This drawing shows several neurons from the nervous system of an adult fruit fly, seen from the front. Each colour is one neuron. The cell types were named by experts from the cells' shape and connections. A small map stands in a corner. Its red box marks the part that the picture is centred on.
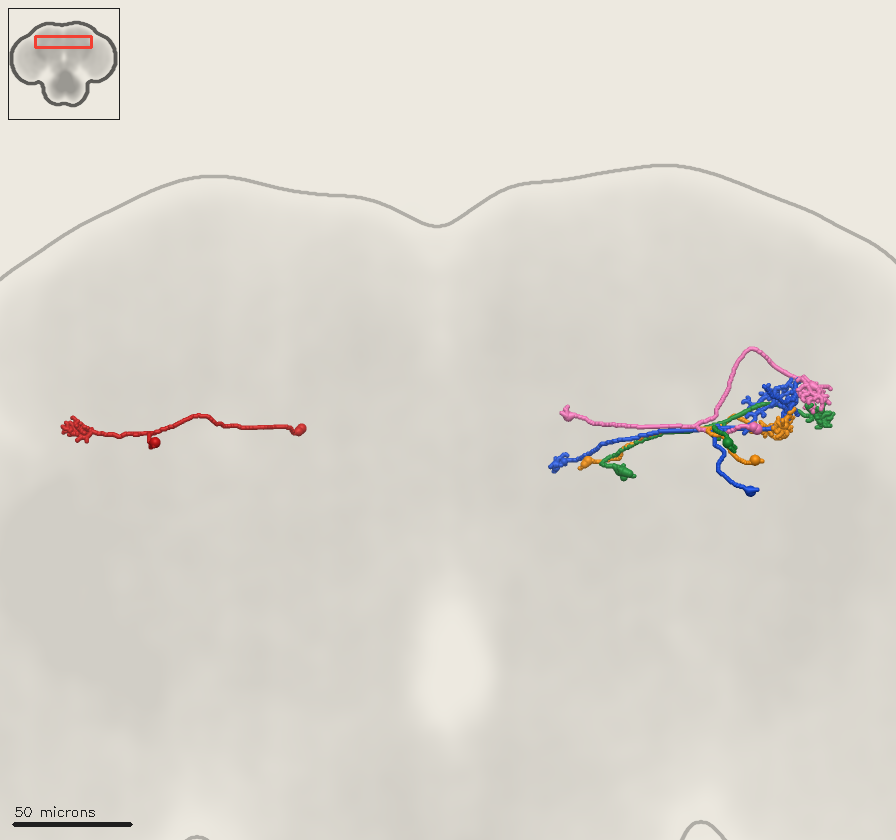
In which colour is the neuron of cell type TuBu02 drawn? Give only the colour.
orange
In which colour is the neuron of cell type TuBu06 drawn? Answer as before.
red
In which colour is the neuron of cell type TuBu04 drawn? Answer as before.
blue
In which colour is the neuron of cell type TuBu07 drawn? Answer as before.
pink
